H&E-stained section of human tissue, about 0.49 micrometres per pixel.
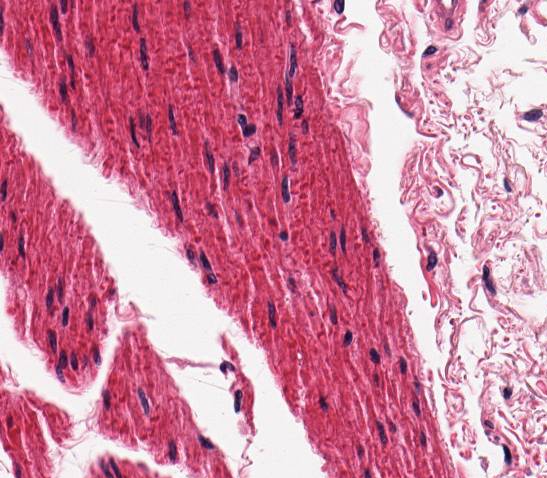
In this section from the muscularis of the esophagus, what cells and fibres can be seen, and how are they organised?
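I see elongated, closely packed muscle fibres lying parallel along the band's long axis. Their cytoplasm is a deep eosinophilic red. The nuclei are dark and elongated, oriented with the fibres, and scattered across the bundles' width, not lined along their edges.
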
